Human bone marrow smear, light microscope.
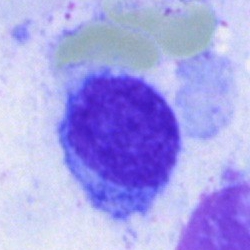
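Hairy cell in the middle of the smear; you'll see the nucleus sits toward the top, with most of the cytoplasm lying below it. Its chromatin is dark purple and coarsely blotchy rather than smooth, the cytoplasm is deep blue, and the lower edge is ragged rather than smooth.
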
